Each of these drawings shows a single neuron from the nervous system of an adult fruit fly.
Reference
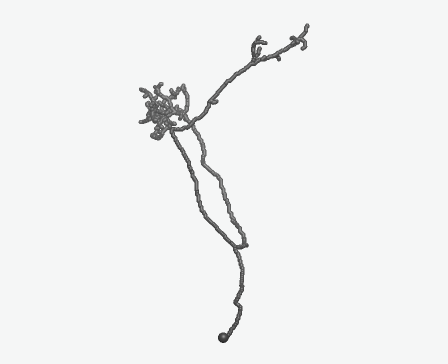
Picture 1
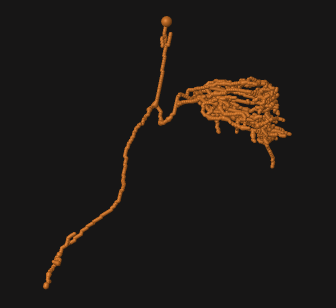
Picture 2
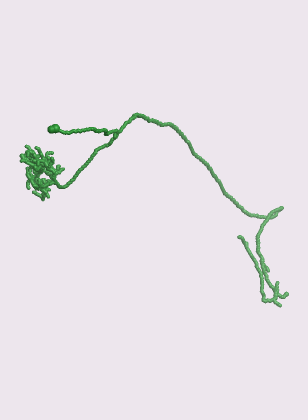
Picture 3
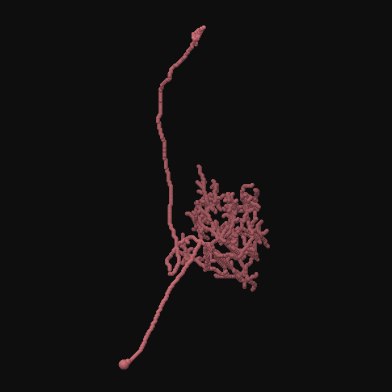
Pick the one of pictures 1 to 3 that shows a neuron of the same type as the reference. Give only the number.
2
